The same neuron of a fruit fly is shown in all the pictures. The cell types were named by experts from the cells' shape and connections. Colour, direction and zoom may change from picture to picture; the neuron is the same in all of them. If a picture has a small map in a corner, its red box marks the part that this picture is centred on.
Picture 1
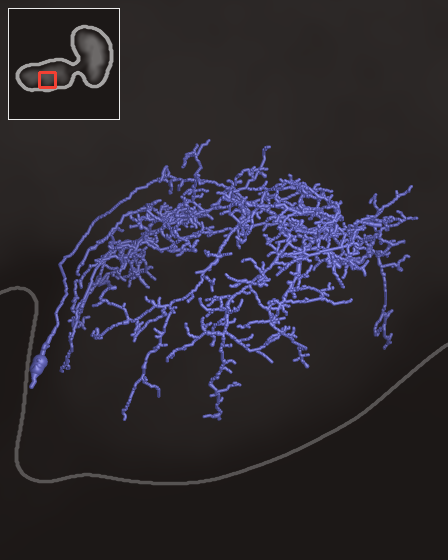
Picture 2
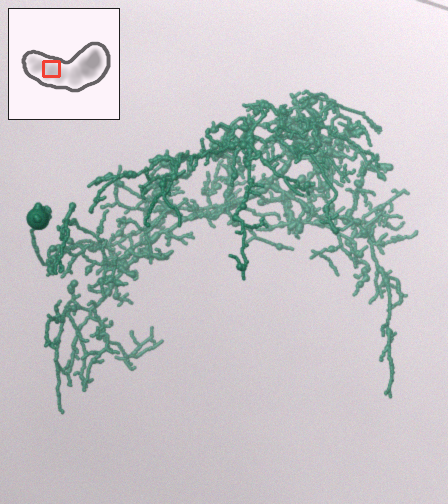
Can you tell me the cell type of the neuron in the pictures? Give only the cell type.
IN03B042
